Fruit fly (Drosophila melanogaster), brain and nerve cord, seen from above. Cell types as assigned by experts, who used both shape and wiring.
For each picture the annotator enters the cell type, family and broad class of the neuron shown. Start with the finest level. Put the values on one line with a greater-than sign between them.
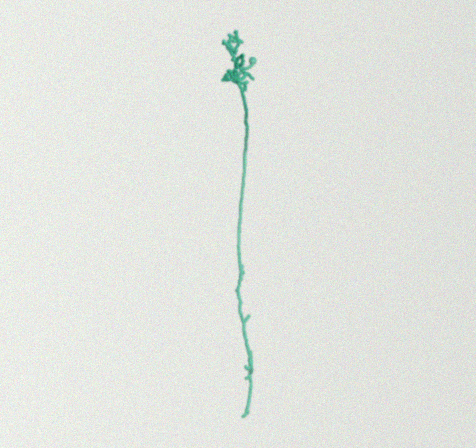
DNg05_c > hemilineage LB12 > descending neuron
